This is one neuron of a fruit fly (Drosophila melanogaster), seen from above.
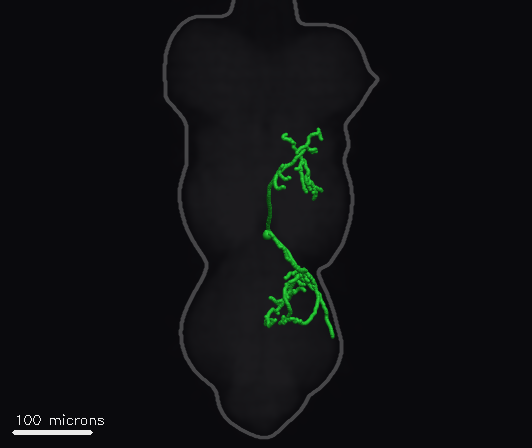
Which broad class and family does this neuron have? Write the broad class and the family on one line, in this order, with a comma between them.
nerve-cord intrinsic neuron, hemilineage 17A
